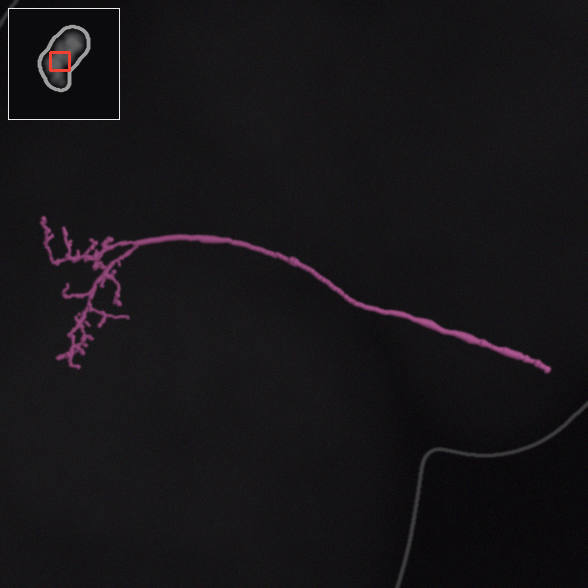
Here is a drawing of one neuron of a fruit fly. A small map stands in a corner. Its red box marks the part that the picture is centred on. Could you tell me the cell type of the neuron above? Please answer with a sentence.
The cell type is SNta12.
